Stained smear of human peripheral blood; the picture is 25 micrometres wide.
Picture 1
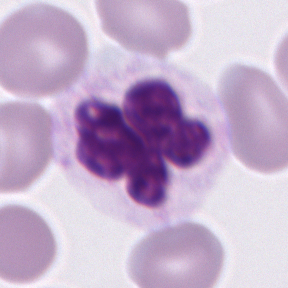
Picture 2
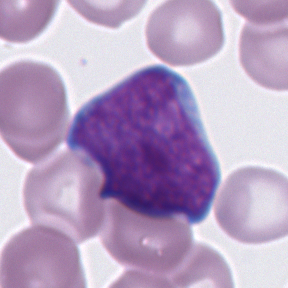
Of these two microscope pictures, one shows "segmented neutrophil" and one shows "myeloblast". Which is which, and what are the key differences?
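The segmented neutrophil is in picture 1, and the myeloblast is in picture 2. The neutrophil's outline is round and smooth, whereas the myeloblast's is angular, with fairly straight sides. In picture 1 the nucleus is divided into several lobes gathered in the middle of the cell; its chromatin is dark purple and densely clumped, and no nucleoli are visible.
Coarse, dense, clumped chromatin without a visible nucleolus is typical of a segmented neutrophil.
Pale pinkish-lilac cytoplasm surrounds this nucleus on every side and contains fine, faint lilac granules. In picture 2 the cytoplasm is only a thin blue rim, with neither granules nor vacuoles visible.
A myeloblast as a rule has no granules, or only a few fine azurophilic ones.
The myeloblast measures about 14 micrometres across, and its nucleus occupies about 80% of the cell's area. Red cells press against its lower left and lower edges.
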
